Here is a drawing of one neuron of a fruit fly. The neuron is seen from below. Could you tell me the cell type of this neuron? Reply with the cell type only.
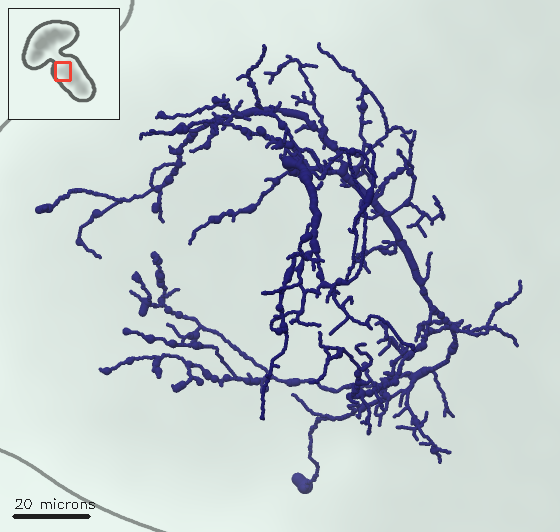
IN11A007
